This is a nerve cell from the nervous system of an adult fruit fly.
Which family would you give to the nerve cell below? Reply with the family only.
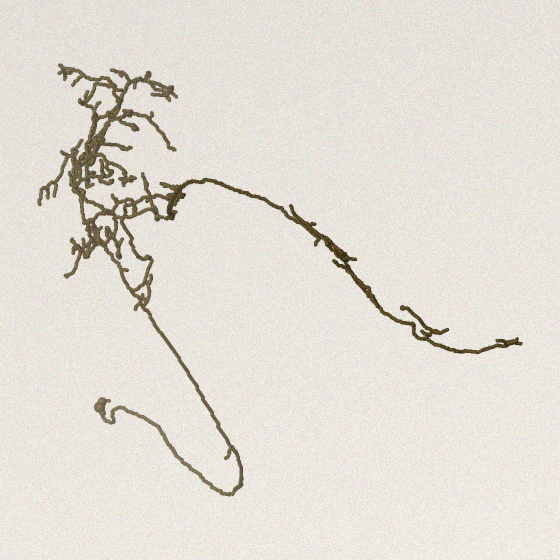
hemilineage LB5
